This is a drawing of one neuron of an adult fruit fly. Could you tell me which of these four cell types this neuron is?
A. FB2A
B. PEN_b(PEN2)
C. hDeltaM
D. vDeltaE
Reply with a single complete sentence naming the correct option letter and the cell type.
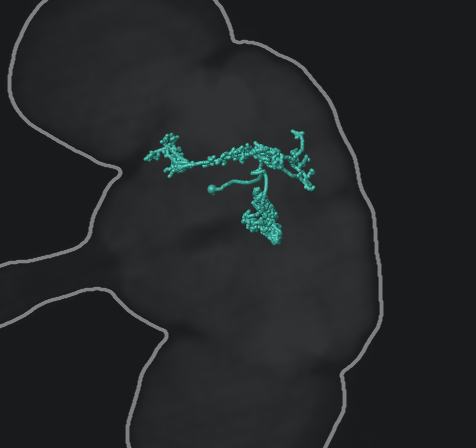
The neuron takes the cell type FB2A, listed as option A.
